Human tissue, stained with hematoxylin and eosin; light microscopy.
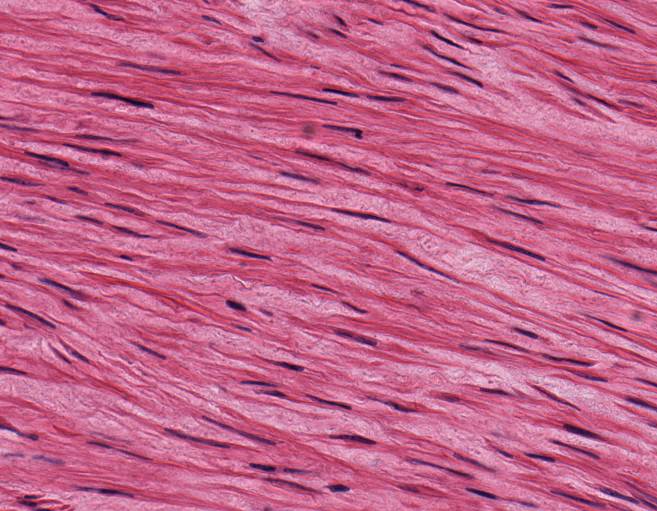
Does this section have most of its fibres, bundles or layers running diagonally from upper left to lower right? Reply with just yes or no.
Yes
